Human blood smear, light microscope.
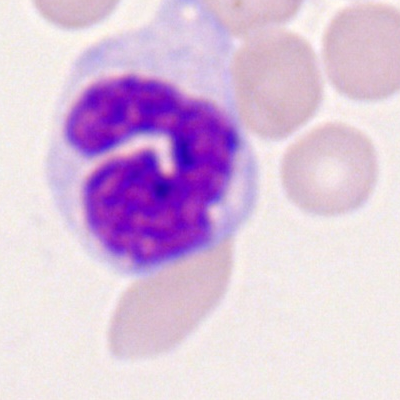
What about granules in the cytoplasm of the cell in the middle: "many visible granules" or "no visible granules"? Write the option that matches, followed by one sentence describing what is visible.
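No visible granules. No distinct granules can be seen in the cytoplasm.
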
